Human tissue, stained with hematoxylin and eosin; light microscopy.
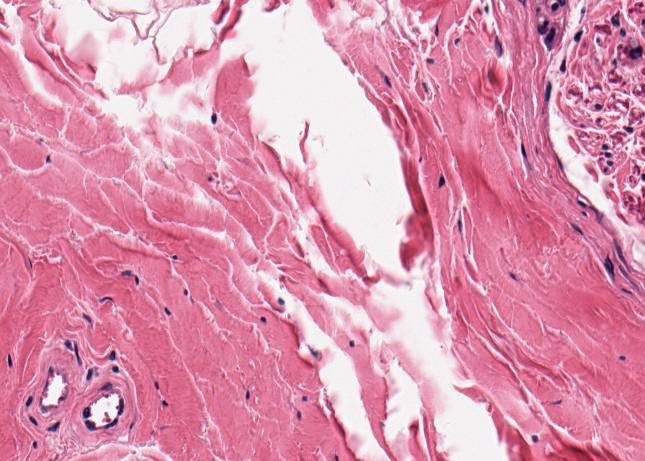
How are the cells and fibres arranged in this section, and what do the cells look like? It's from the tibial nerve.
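Mostly what I see is dense, pink-staining fibrous tissue with few cells. Its fibres gather into wavy bundles parted by thin pale clefts, and the nuclei scattered among them are small, dark and elongated. Something different sits in the upper right corner, though: a separate rounded region where the nuclei are packed more densely.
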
